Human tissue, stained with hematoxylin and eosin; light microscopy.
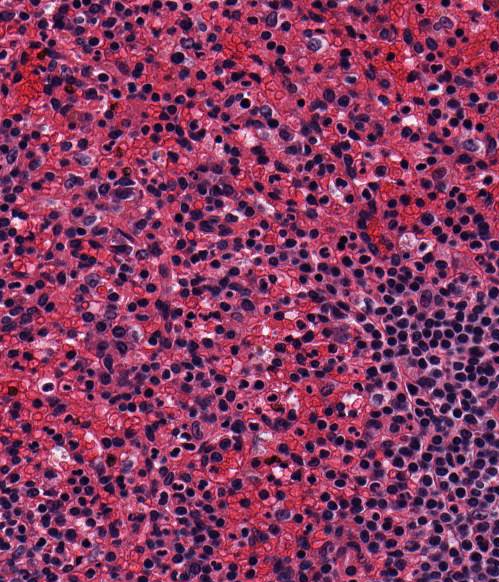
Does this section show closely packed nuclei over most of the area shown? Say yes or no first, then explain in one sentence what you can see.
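Yes. The whole field is a dense sheet of cells with no glands, epithelium or fat anywhere.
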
